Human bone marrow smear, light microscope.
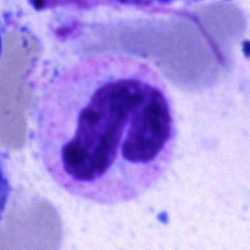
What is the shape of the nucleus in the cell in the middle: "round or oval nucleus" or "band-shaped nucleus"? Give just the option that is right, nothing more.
Band-shaped nucleus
